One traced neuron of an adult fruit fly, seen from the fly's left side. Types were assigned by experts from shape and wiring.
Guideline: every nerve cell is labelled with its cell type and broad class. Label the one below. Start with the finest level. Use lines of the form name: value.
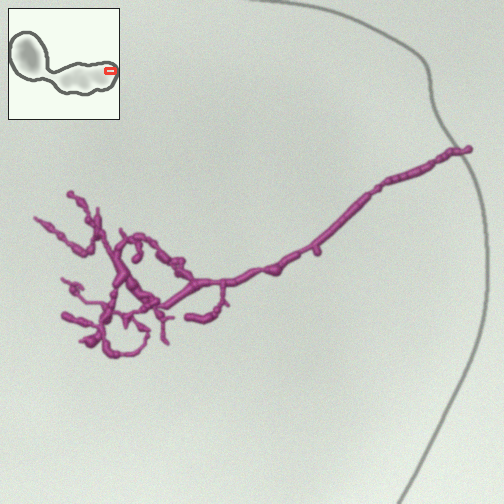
cell type: SNxx23
broad class: sensory neuron entering the nerve cord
